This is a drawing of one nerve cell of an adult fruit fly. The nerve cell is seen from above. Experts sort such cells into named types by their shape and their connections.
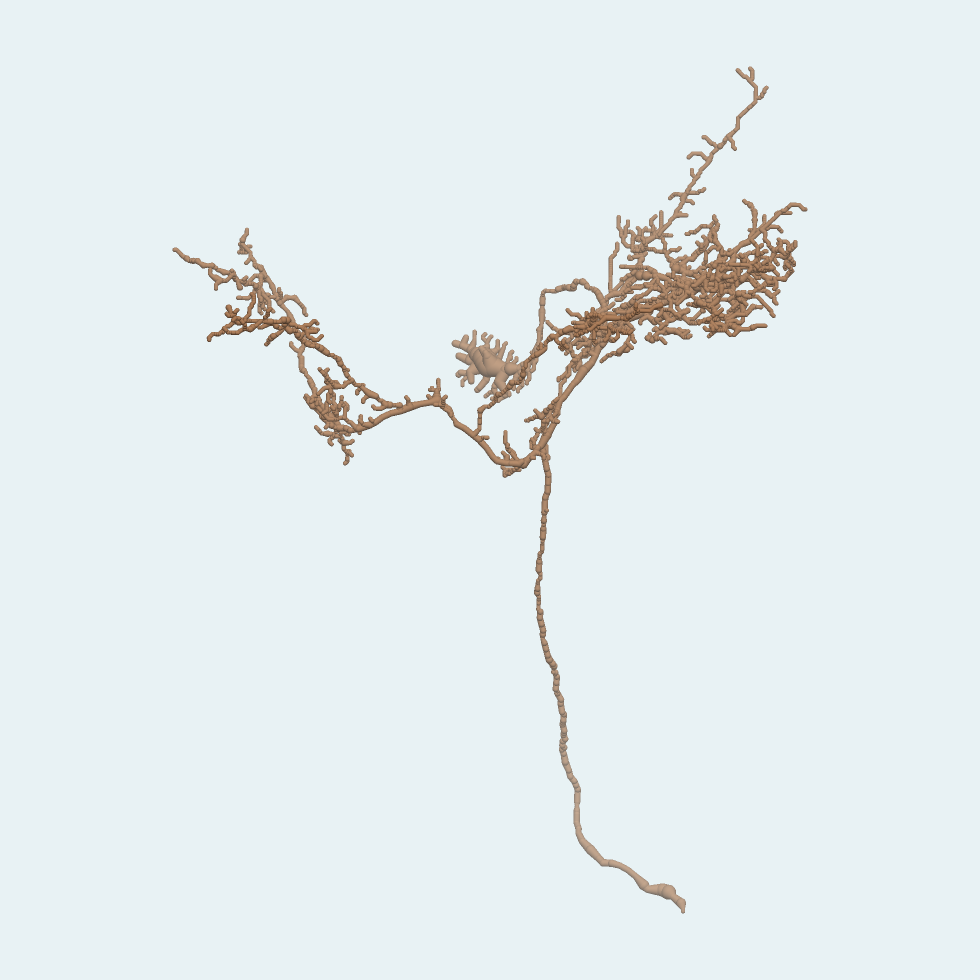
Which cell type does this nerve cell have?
CvN4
